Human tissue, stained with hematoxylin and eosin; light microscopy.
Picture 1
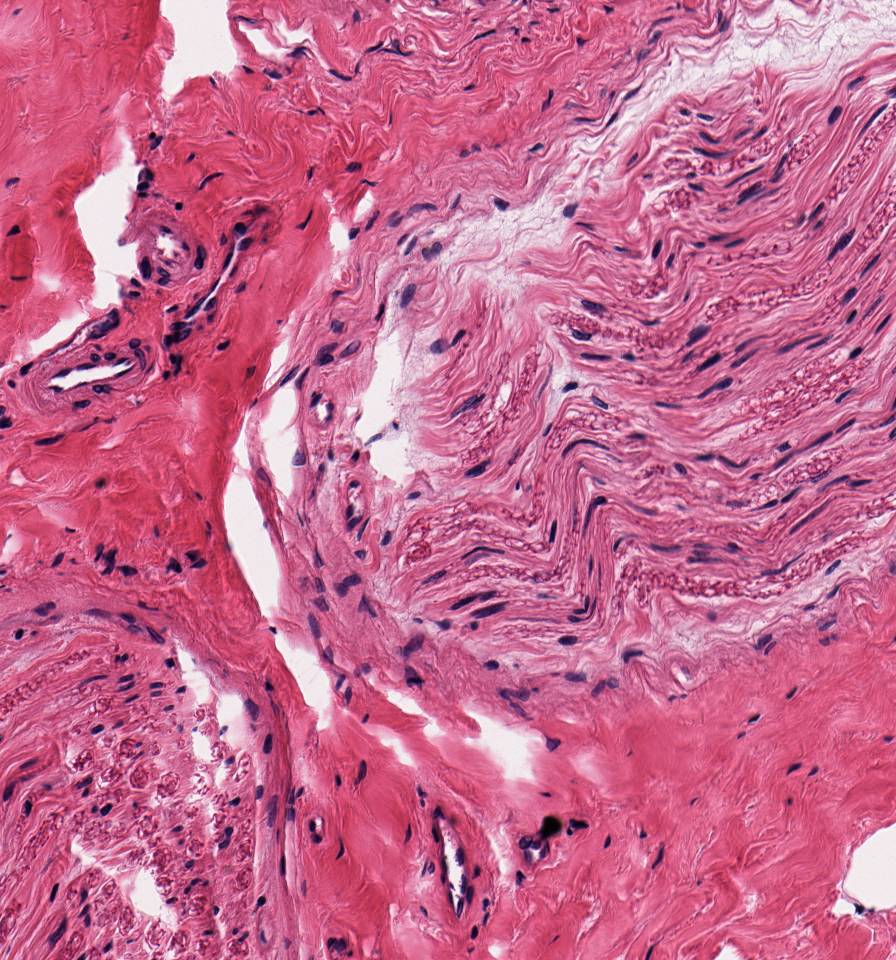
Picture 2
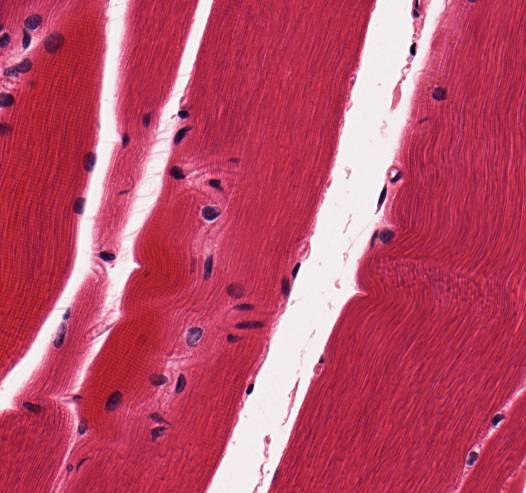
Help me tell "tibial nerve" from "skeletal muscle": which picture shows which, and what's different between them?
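The tibial nerve is shown in picture 1; picture 2 shows skeletal muscle. Picture 1 contains a wavy bundle in which slender, dark, elongated nuclei lie parallel to the fibres and rows of small bubbly pink profiles run along their length. A second bundle, cut across at the lower left, shows many small rounded bubbly profiles. No fat cells are present. Picture 2 consists of long muscle fibres running in parallel diagonally from lower left to upper right, with deep pink-red cytoplasm. Their nuclei are small, dark purple and elongated or oval, and most lie along the fibre margins rather than in the centres.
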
